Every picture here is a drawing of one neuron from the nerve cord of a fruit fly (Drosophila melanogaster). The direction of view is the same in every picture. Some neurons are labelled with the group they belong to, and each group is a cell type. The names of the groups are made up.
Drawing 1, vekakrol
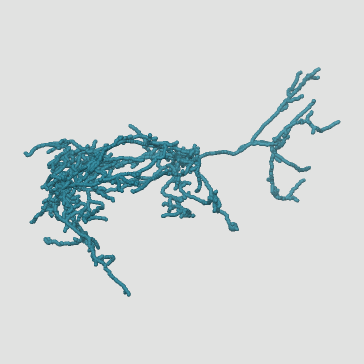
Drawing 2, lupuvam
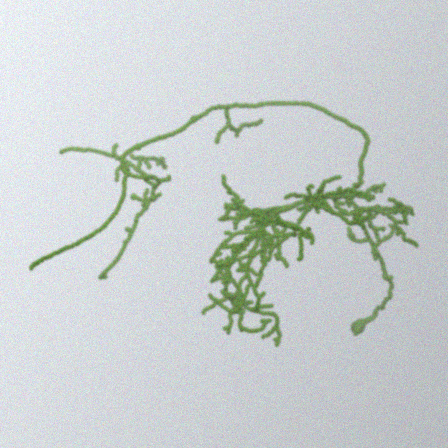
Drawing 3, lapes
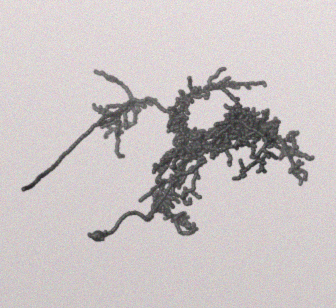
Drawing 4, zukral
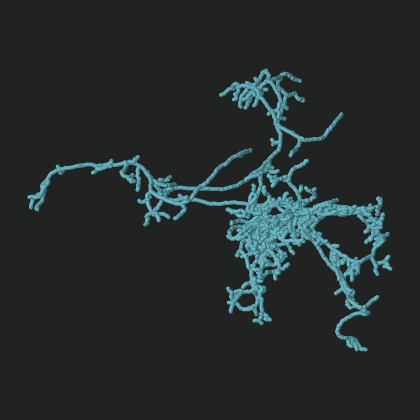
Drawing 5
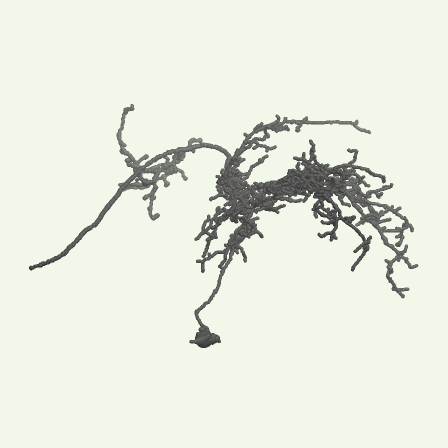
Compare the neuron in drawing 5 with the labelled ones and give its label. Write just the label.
lapes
